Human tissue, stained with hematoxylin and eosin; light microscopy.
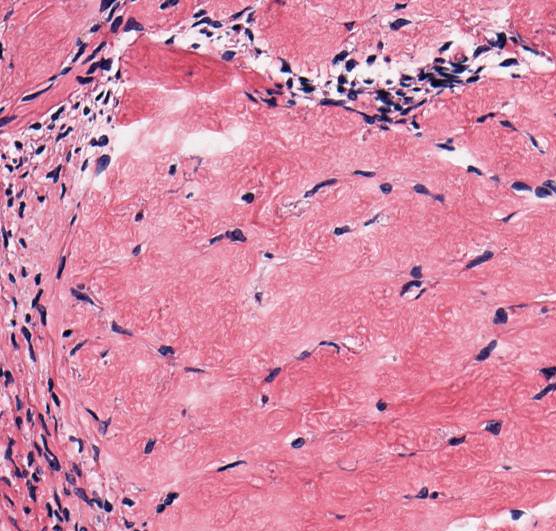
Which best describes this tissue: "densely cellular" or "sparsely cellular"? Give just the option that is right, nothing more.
Sparsely cellular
